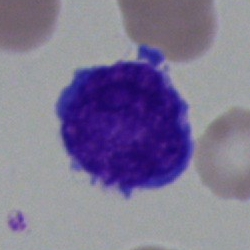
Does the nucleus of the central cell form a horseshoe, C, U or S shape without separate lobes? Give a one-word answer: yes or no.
No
